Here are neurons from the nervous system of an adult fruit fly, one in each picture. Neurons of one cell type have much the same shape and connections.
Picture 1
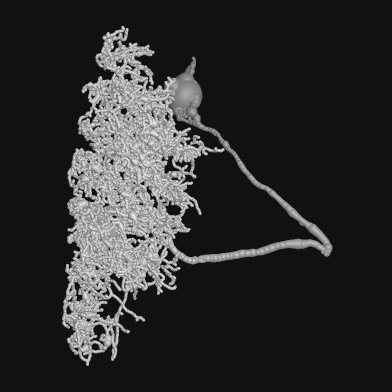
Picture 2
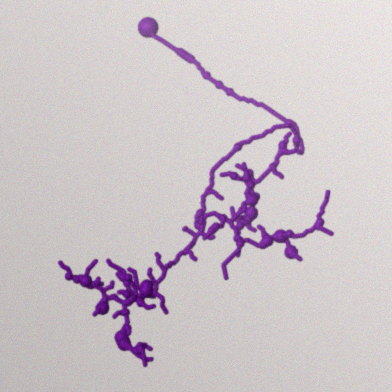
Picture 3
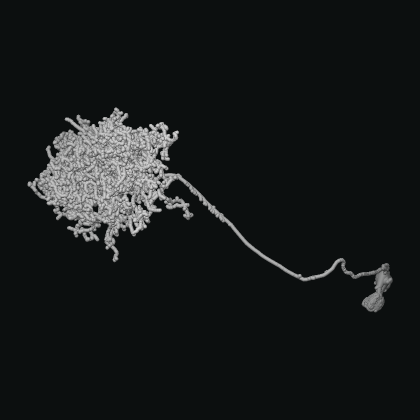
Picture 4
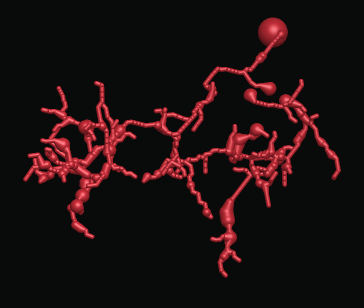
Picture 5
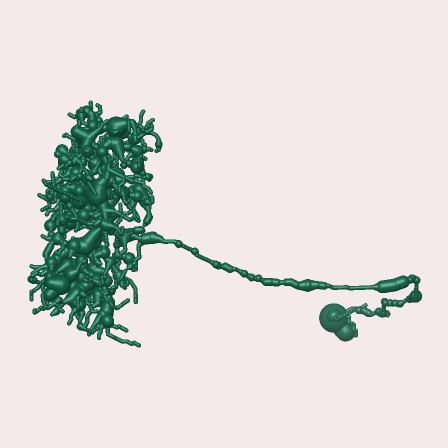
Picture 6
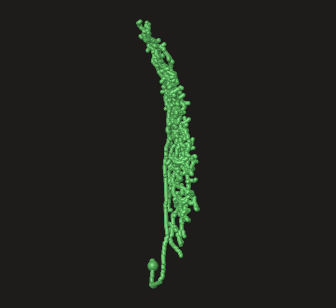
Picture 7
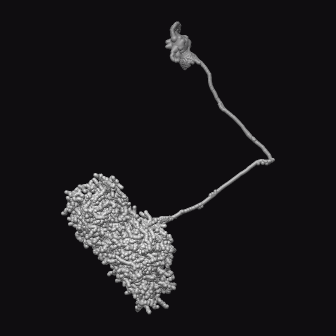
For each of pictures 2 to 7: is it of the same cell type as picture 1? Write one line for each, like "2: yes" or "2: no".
2: no
3: yes
4: no
5: yes
6: no
7: yes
